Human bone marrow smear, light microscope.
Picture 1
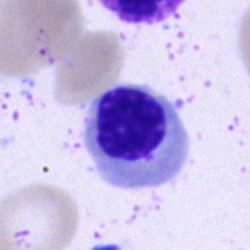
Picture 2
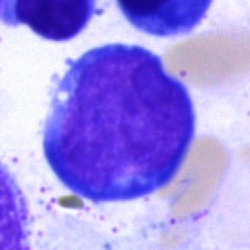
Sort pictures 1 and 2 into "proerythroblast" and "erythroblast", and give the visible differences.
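Picture 1 shows the erythroblast; picture 2 shows the proerythroblast. The chromatin differs first: in picture 1 it is dark purple and coarsely clumped, whereas in picture 2 it is fine and evenly spread.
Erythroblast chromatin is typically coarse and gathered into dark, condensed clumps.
The surface differs next: picture 1 has a smooth, roughly round outline without projections, while picture 2, round overall, carries small bleb-like projections along its upper left edge. In picture 2 the cytoplasm is scant, forming only a thin deep blue rim around the nucleus.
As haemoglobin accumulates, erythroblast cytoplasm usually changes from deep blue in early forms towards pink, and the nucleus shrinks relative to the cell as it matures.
Neither cell shows granules in its cytoplasm, and picture 1 also shows no vacuoles. Small purple platelets lie scattered around the cell in picture 1.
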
